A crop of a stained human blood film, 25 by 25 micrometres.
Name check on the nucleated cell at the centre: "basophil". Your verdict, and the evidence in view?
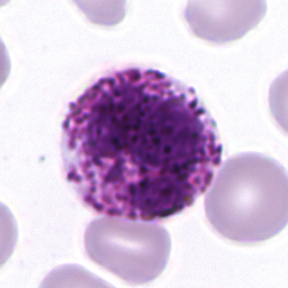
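This cell is roughly round, about 14 micrometres across, and packed with coarse, dark purple-black granules lying over both nucleus and cytoplasm. The granules differ noticeably in size, and I see no nucleoli.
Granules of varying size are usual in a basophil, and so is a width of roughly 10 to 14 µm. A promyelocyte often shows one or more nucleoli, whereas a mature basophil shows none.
So the missing nucleoli count against promyelocyte, and nothing I see here favours it. Basophil fits.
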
